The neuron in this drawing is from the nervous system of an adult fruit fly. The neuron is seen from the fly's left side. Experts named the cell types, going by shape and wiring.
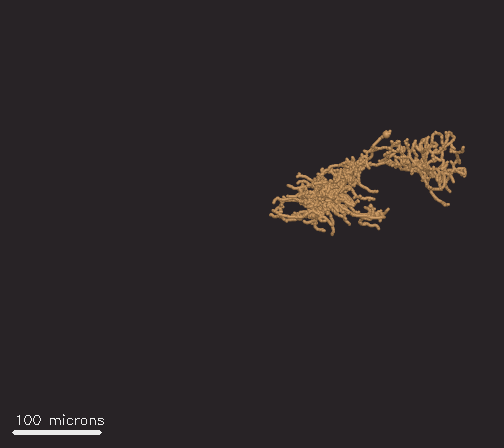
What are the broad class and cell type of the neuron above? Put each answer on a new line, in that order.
nerve-cord intrinsic neuron
INXXX039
